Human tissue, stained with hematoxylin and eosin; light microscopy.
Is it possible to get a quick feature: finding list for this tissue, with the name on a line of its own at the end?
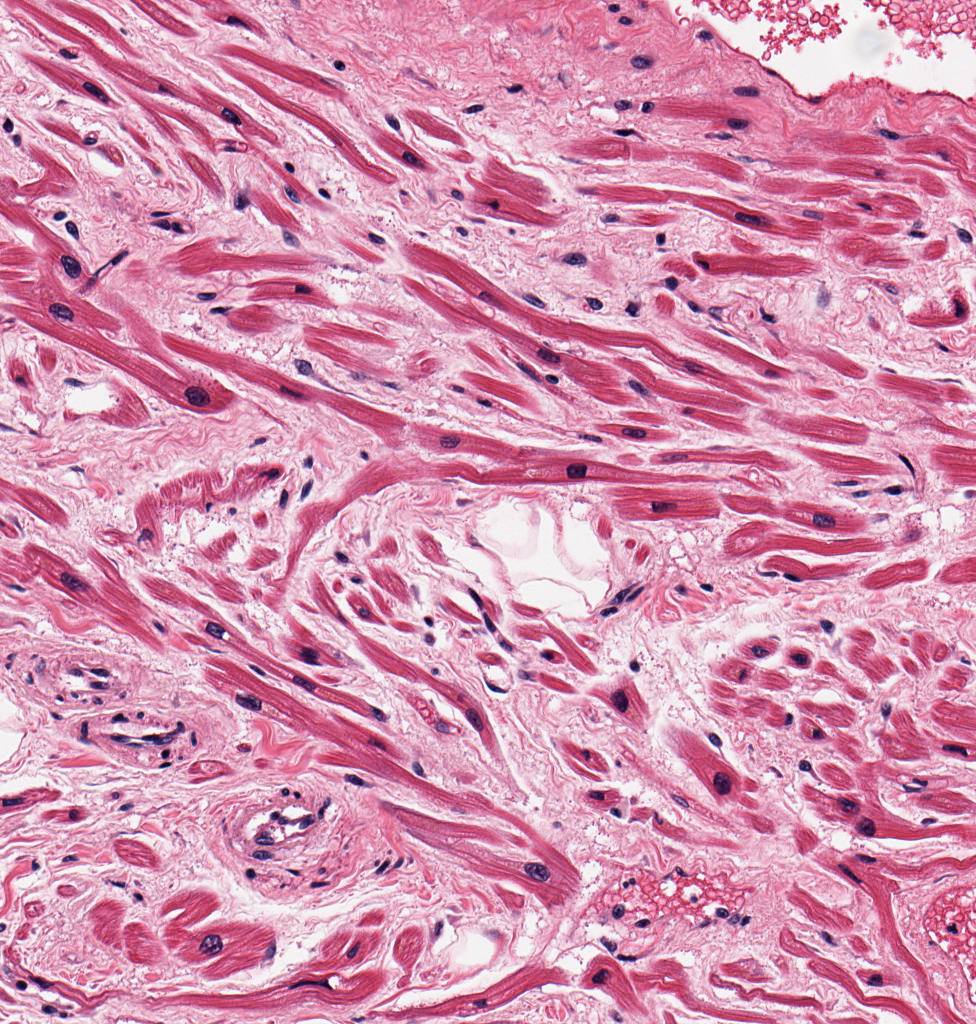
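Branching: some fibres divide and join neighbouring fibres
Loose tissue: abundant, pale pink, fibrous; parts fibres into small groups, single cells
Cross-cut fibres: lower right, rounded profiles, central nuclei
Space: top right corner, red blood cells, smooth edge
Tissue: atrial appendage of the heart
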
